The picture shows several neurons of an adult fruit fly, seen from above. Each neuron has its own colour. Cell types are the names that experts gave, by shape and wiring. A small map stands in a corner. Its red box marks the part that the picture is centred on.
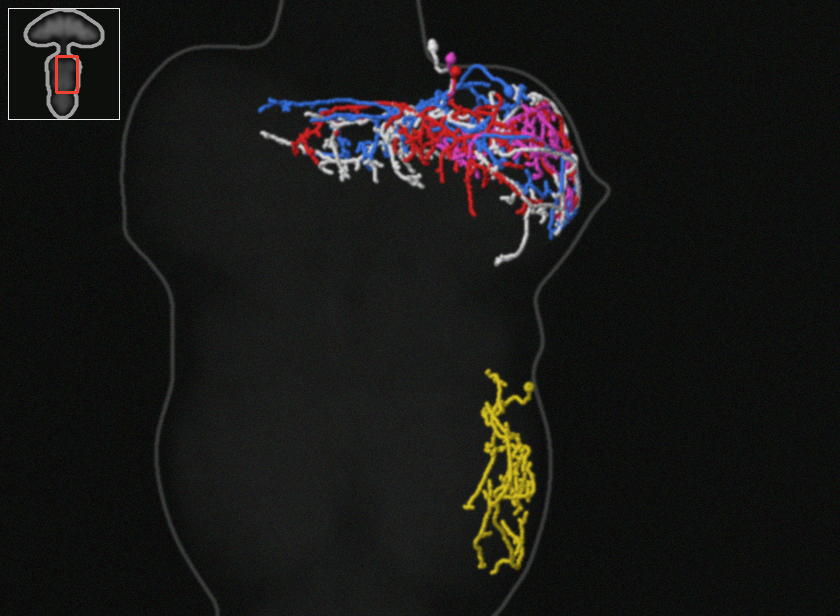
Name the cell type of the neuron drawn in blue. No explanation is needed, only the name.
IN16B055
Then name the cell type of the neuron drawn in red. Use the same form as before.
IN16B050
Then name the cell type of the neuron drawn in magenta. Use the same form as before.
IN08A030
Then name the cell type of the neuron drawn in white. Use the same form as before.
IN16B060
